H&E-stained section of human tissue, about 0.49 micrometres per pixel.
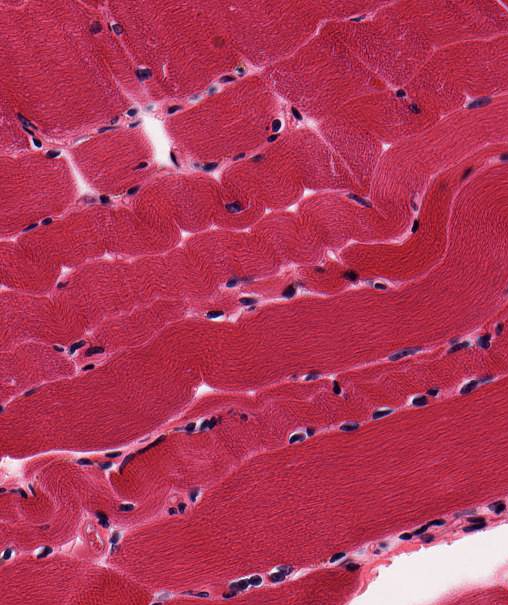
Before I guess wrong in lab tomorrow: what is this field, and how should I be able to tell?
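Field: skeletal muscle. Long fibres cross the field left to right in roughly parallel bands.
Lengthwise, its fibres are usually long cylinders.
Nuclei at fibre edges, not centres; dark, flattened, elongated along the fibre.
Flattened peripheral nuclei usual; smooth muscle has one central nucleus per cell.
Cytoplasm deep, even red-pink.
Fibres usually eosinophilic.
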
